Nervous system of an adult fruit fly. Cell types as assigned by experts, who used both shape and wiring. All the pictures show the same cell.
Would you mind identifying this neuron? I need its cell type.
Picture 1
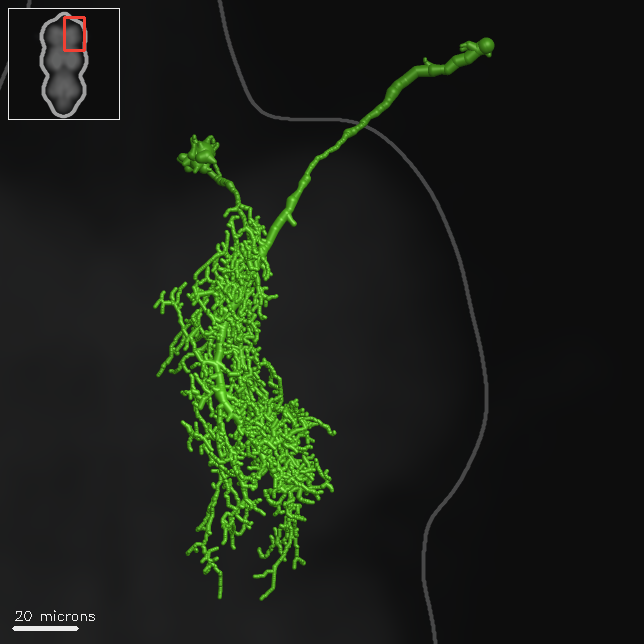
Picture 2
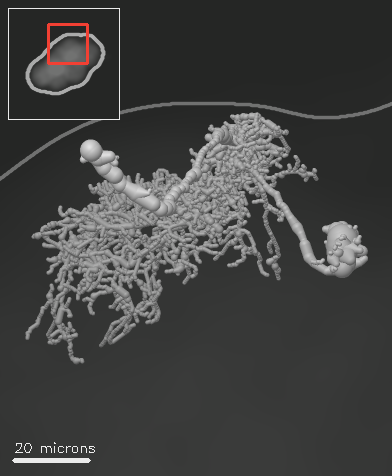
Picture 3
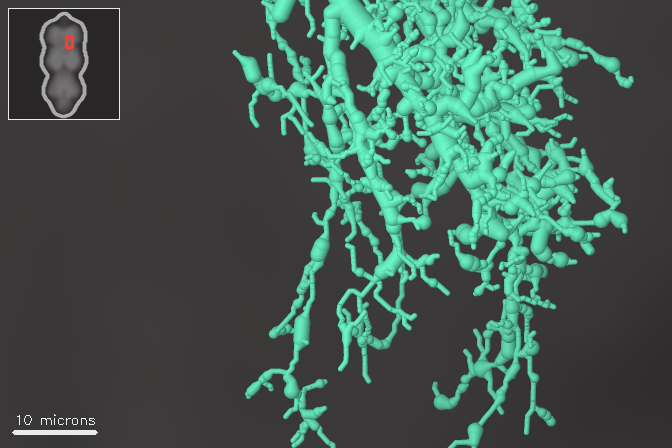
MNnm10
